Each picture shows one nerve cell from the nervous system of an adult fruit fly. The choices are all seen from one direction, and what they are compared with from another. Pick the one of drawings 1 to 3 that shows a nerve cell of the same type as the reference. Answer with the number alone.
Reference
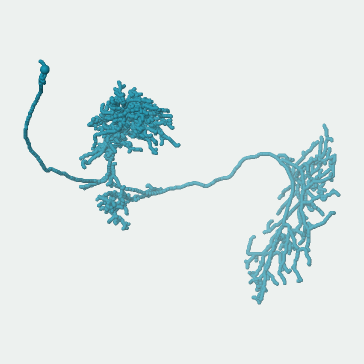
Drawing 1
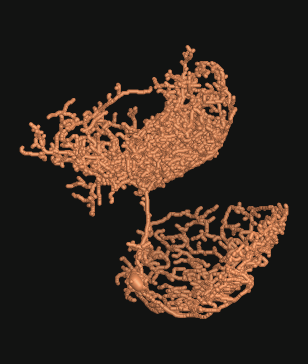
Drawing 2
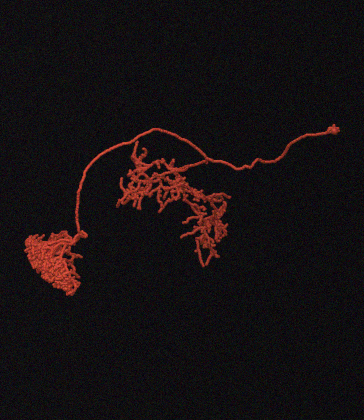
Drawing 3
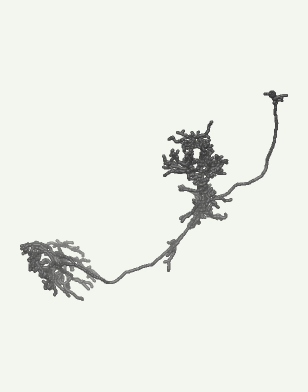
3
